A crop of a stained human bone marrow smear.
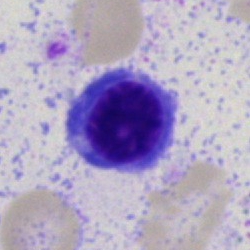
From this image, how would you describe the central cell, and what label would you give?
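Shape: roughly round, edge slightly uneven and ruffled. Nucleus: chromatin dark purple throughout. Cytoplasm: deep blue rim around nucleus, widest on left side of cell. Cell identified here as an erythroblast.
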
